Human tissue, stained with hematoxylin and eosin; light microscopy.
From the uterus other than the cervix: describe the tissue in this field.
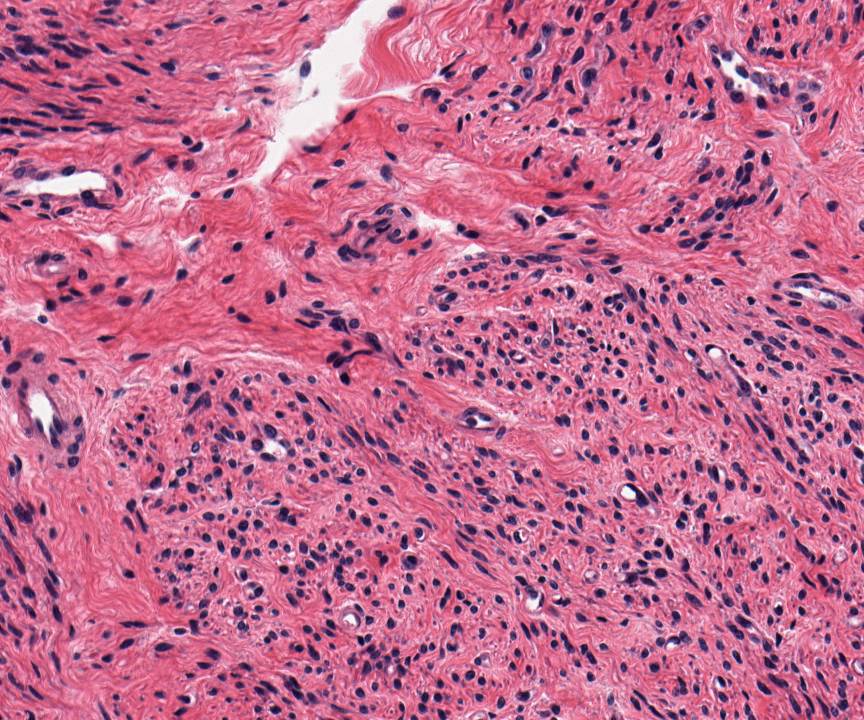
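The lower and central part of the field is densely cellular, whereas the upper part is mostly collagen with fewer cells. This upper collagen is arranged in wavy pink bundles. In the cellular area, cell borders are indistinct and the cells merge into a pink fibrillary stroma. No epithelium is present anywhere in the field.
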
